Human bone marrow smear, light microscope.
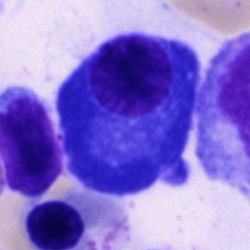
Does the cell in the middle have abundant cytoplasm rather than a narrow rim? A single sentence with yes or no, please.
Yes, this cell has broad cytoplasm around its nucleus.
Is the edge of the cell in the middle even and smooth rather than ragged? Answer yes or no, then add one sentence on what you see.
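No. A small rounded bleb protrudes from the lower right edge of the cell.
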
